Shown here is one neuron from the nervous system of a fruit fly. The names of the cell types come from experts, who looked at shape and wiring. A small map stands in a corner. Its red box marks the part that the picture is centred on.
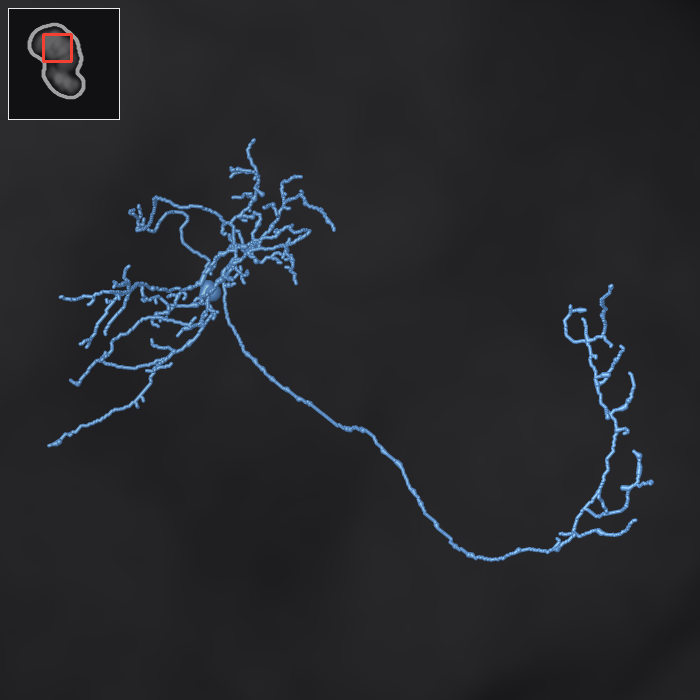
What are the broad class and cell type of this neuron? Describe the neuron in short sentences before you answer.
Dozens of branch ends can be seen. In this view it is wider than it is tall. It is a central-brain intrinsic neuron. The cell type is PS177.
